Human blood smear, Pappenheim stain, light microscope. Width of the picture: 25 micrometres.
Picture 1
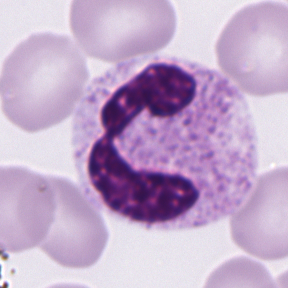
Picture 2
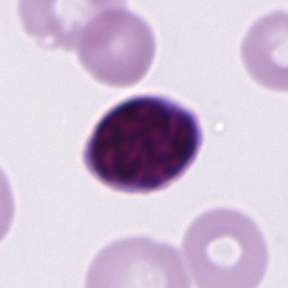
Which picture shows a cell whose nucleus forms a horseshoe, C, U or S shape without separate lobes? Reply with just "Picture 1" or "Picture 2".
Picture 1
